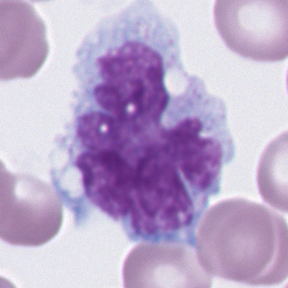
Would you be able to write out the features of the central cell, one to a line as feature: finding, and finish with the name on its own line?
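Outline: irregular, frayed, ruffled edge
Colour: cytoplasm pale grey-blue
Spread: cytoplasm widest along upper and right side of nucleus
Vacuoles: several, clear, round, in cytoplasm
Name: monocyte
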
